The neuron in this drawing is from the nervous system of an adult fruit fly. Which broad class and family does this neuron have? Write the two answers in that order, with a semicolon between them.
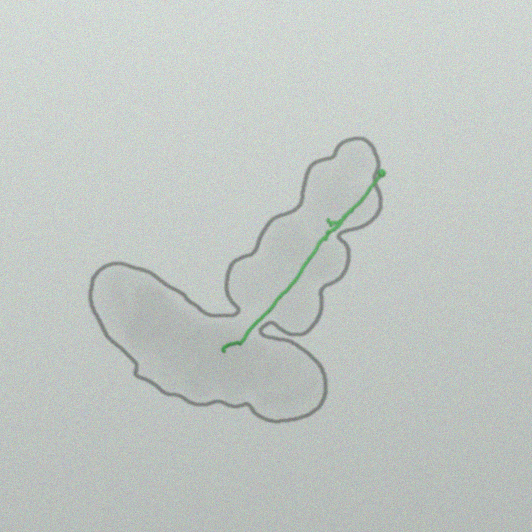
sensory neuron ascending to the brain; class mechanosensory proprioceptive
